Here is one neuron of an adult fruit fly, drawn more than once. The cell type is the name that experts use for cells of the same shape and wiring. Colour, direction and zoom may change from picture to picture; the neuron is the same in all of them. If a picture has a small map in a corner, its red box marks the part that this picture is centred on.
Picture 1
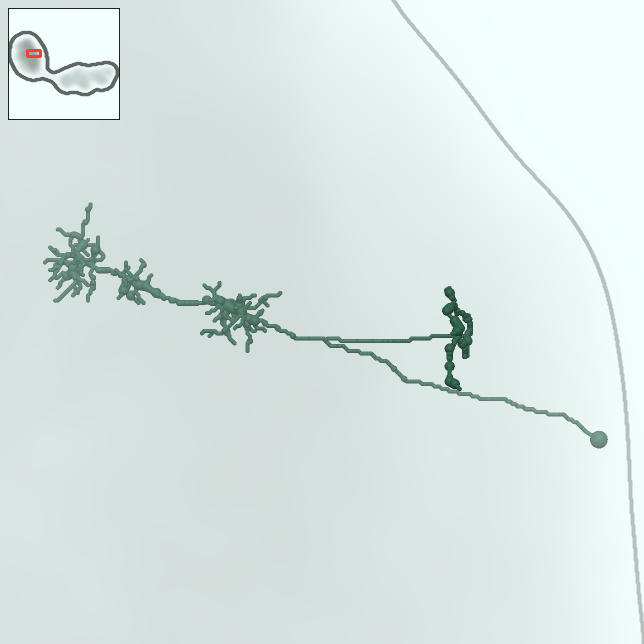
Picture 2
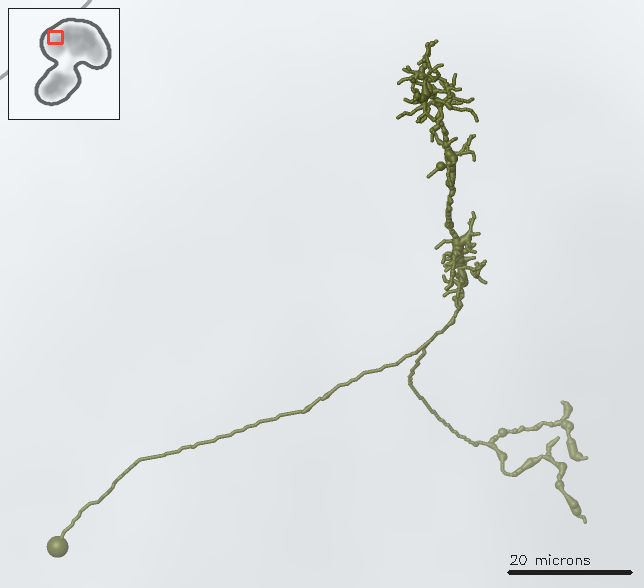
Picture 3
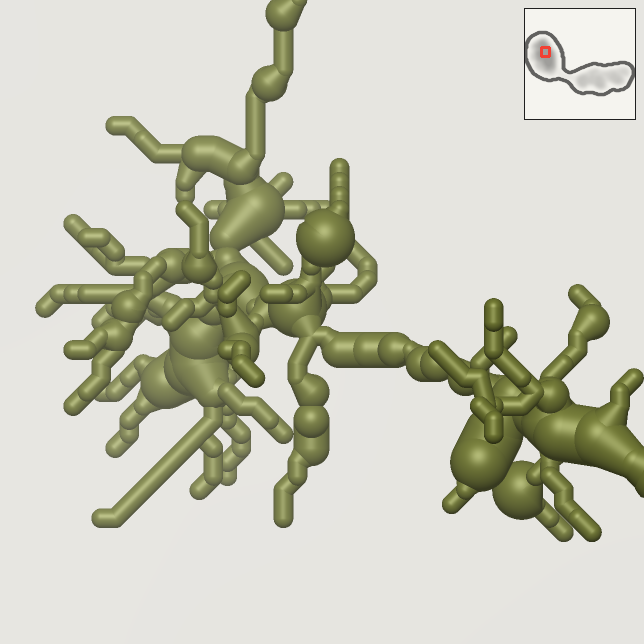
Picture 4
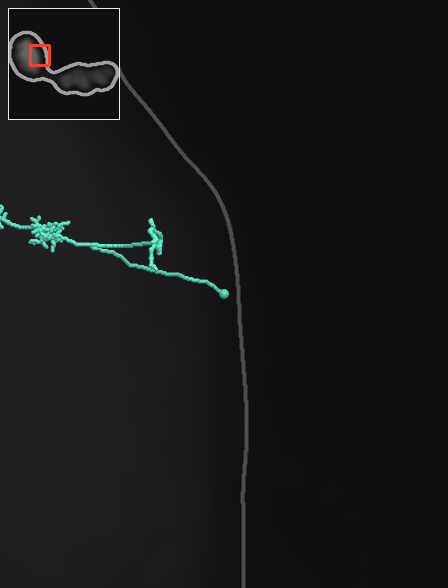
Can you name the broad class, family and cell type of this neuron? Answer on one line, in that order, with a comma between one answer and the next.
optic-lobe intrinsic neuron, T, T2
